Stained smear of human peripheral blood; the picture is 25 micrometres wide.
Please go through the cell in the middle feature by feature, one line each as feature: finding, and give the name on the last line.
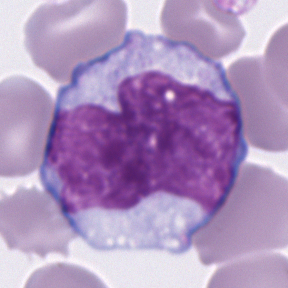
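Border: slightly irregular and gently wavy, clearest along the top.
Nucleus: irregular and folded, with a notch in its upper edge.
Extent: nucleus reaches from left edge to right edge, cytoplasm above and below.
Cytoplasm: pale greyish-blue.
Name: monocyte.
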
